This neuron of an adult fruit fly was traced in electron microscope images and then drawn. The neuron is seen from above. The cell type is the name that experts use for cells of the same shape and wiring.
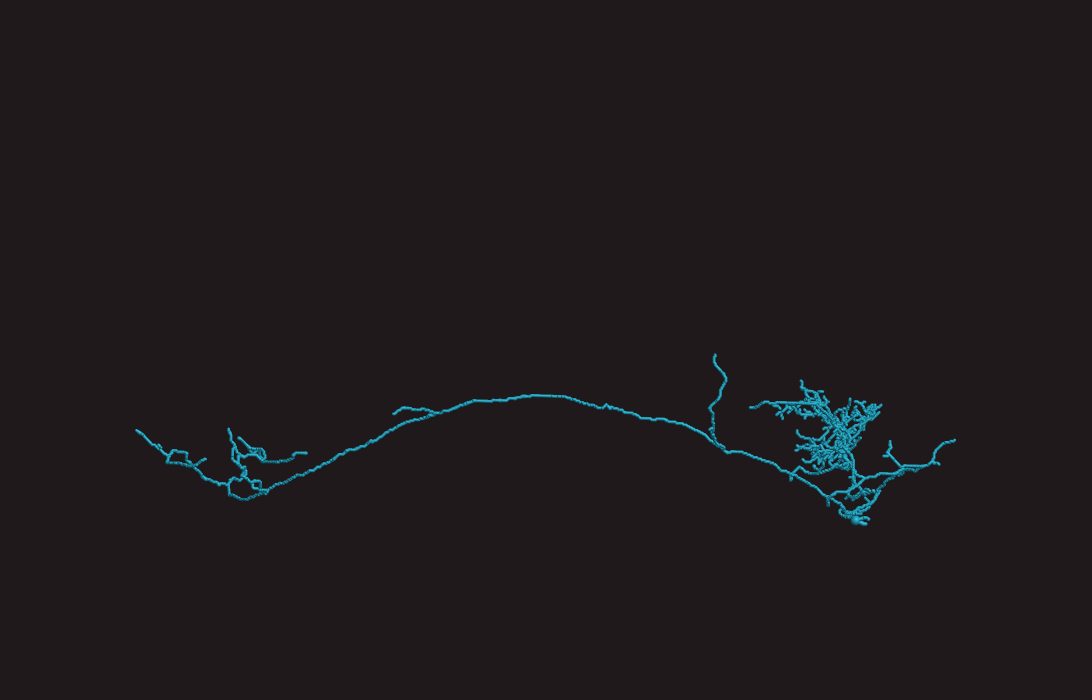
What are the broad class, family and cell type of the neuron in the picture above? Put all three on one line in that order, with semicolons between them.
central-brain intrinsic neuron; hemilineage LHp2; WED093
